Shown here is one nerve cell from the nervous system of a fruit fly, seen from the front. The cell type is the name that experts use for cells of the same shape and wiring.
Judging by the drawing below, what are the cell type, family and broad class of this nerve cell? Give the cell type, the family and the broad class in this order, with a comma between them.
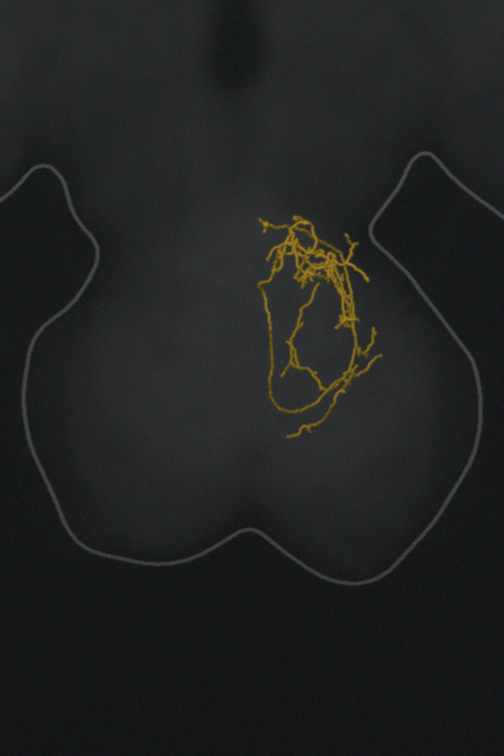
IN17A104, hemilineage 17A, nerve-cord intrinsic neuron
